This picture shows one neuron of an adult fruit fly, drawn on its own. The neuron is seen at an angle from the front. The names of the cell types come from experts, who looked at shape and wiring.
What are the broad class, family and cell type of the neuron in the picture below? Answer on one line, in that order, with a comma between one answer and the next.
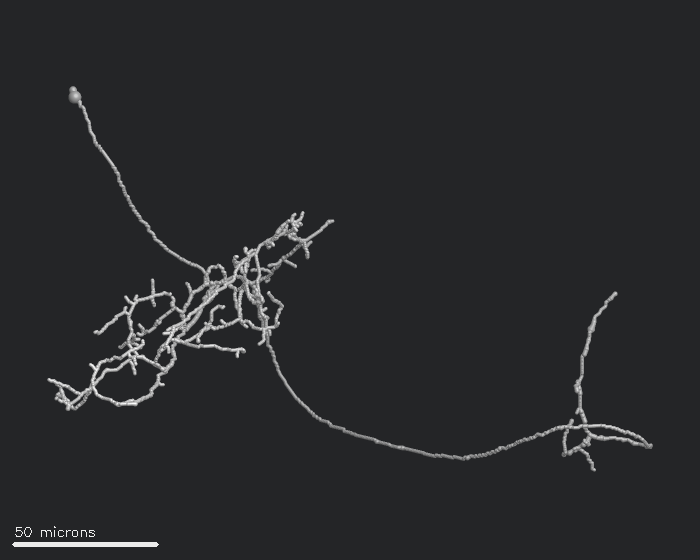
nerve-cord intrinsic neuron, hemilineage 01A, IN01A062_c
